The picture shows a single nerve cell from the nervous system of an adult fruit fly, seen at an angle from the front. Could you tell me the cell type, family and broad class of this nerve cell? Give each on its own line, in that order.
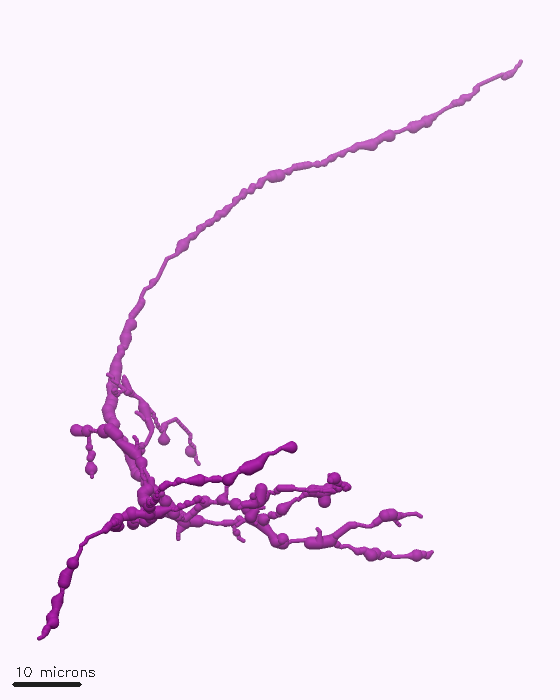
SNch01
class chemosensory
sensory neuron entering the nerve cord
